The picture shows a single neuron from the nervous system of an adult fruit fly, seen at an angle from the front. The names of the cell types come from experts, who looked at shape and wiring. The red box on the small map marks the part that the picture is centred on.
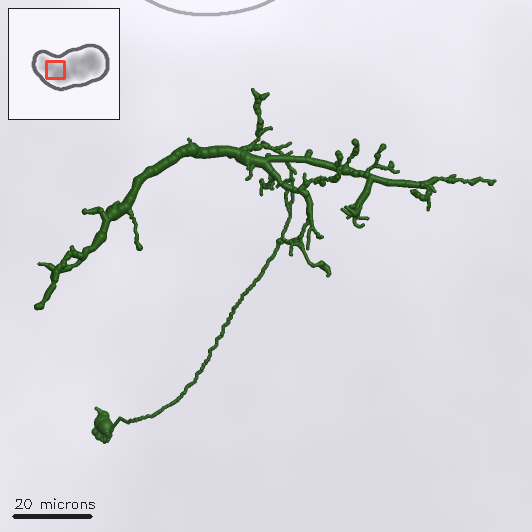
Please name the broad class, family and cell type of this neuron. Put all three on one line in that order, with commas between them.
nerve-cord intrinsic neuron, hemilineage 06A, IN06A022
